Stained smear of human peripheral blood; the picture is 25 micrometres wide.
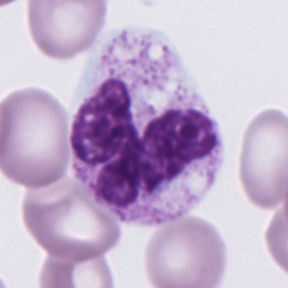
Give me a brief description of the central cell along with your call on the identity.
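Starting with the outline, I see a smooth oval, taller than it is wide. Inside, many fine pink-violet granules are scattered throughout the cytoplasm. There are several clear vacuoles as well, mostly above and to the right of the nucleus. Red cells lie close around it on the left, the right and below. This one is a segmented neutrophil.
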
